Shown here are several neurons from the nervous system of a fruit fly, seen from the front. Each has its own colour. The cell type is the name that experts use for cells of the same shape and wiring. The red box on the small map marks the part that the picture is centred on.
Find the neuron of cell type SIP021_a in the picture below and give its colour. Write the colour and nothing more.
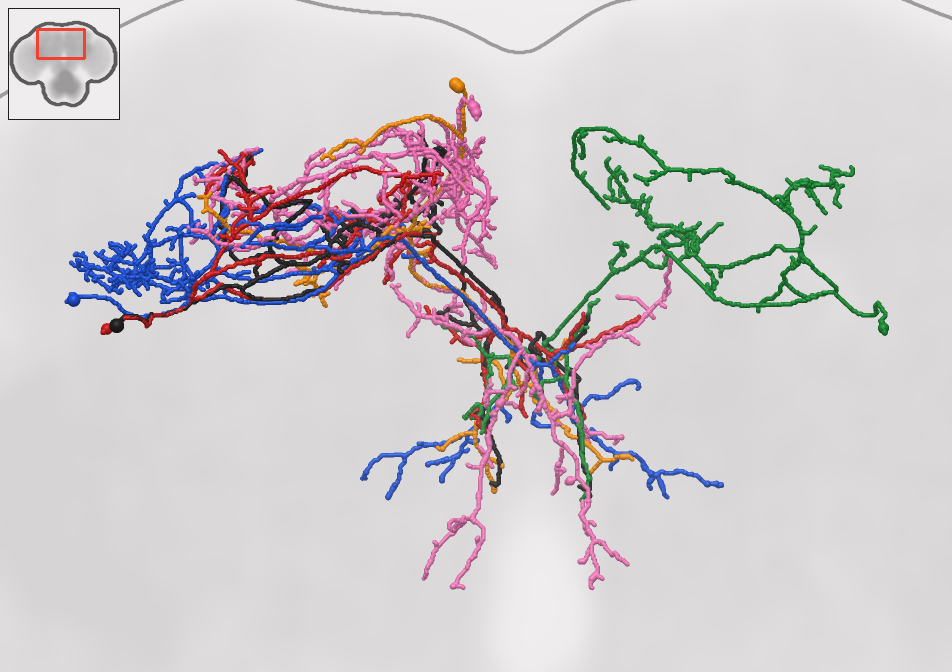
orange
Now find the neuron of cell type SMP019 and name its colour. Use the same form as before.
black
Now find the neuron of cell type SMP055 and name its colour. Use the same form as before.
pink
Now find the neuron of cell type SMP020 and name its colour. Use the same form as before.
red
